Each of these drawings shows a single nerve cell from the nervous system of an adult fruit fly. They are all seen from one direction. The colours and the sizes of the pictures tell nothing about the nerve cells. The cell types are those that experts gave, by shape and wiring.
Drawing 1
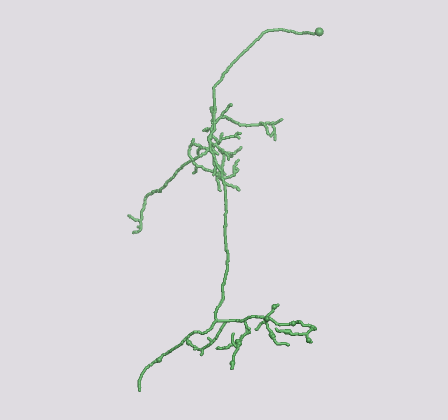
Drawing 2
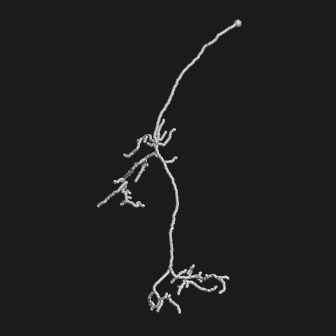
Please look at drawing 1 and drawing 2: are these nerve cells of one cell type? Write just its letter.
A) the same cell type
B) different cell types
A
